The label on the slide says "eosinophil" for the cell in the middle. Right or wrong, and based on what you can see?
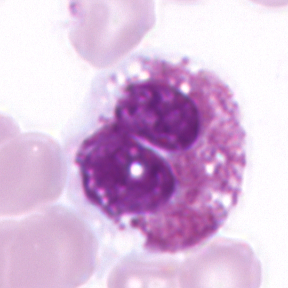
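Yes, eosinophil suits this cell. Chromatin: dark purple and densely clumped, with no nucleoli seen.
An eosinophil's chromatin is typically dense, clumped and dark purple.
Nucleus: chromatin and a lower lobe show, a small bright white spot lying on that lobe.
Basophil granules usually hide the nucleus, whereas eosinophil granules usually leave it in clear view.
So the visible nucleus favours eosinophil over basophil. Granules: coarse, pink-red, packing the cytoplasm, mostly on the right. Packed granules would fit both names.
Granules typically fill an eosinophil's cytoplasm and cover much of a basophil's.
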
